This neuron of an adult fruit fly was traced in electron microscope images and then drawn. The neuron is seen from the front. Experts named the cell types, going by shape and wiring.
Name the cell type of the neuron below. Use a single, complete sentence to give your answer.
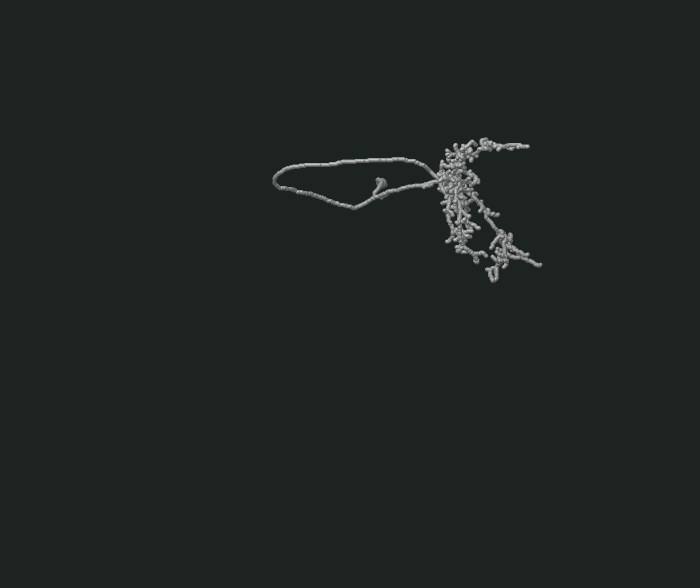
This neuron is recognized as the cell type CB4070.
